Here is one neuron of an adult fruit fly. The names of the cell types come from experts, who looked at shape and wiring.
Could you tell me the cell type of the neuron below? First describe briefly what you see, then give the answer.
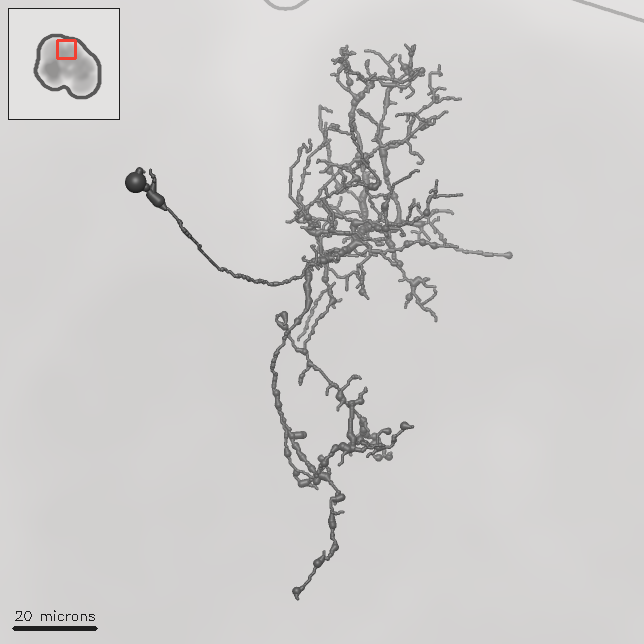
Its cell body lies at the upper left of the picture. By the scale bar it is about 140 microns tall in this view. Its broad class is central-brain intrinsic neuron. The cell type is LHAV2b2_a.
